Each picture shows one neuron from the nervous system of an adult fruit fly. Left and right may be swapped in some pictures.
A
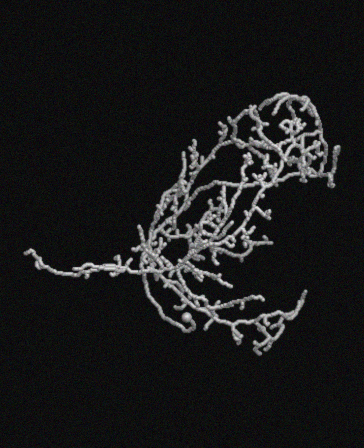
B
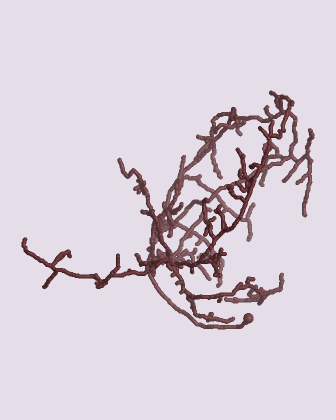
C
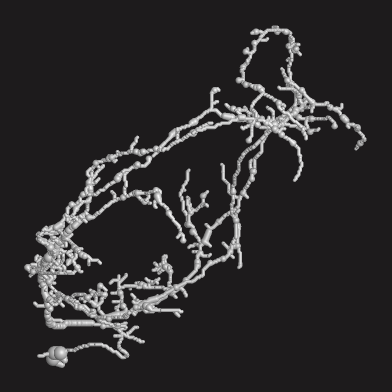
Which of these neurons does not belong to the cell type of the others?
Picture C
